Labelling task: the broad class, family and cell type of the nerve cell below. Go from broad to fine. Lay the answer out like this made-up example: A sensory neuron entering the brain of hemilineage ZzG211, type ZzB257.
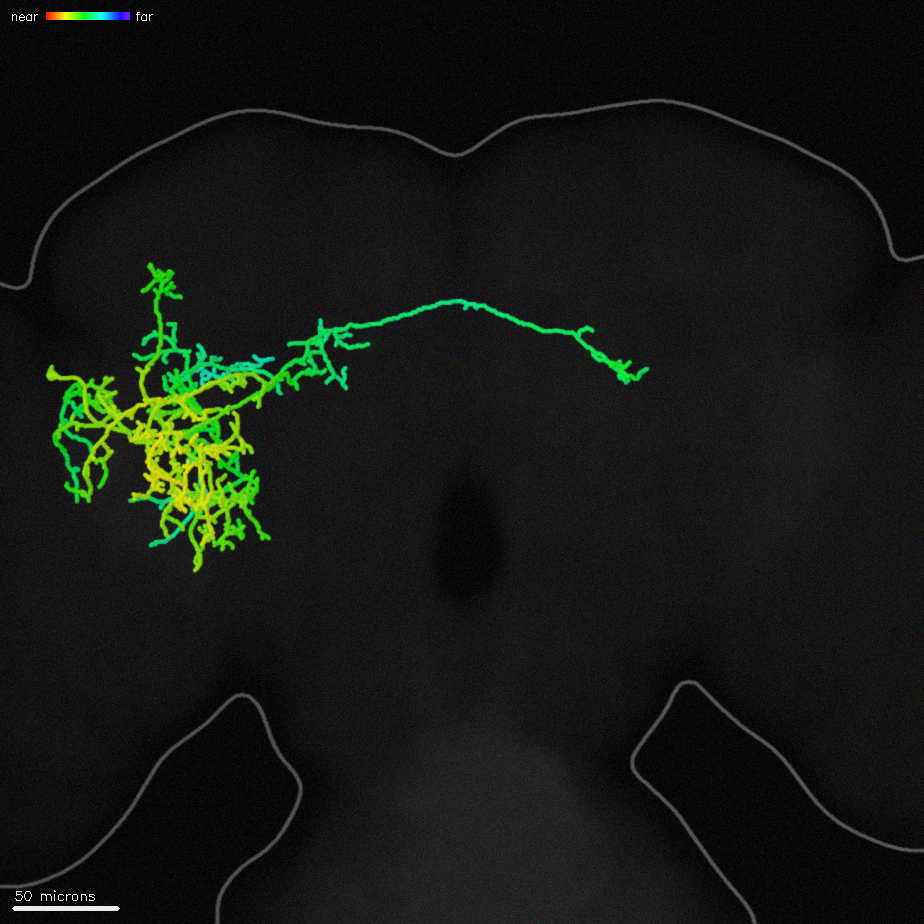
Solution: A central-brain intrinsic neuron of hemilineage VLPl2_medial, type CB1108.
